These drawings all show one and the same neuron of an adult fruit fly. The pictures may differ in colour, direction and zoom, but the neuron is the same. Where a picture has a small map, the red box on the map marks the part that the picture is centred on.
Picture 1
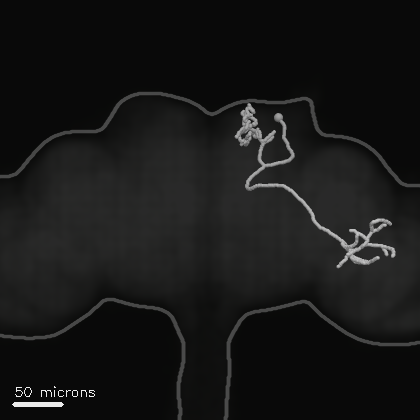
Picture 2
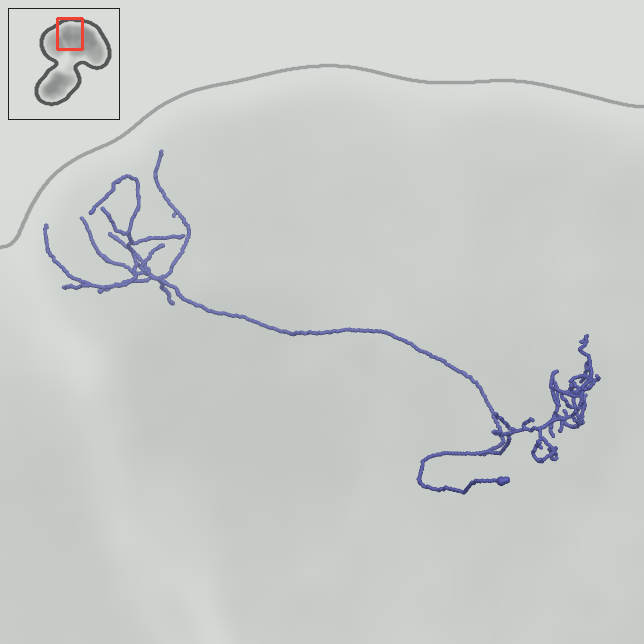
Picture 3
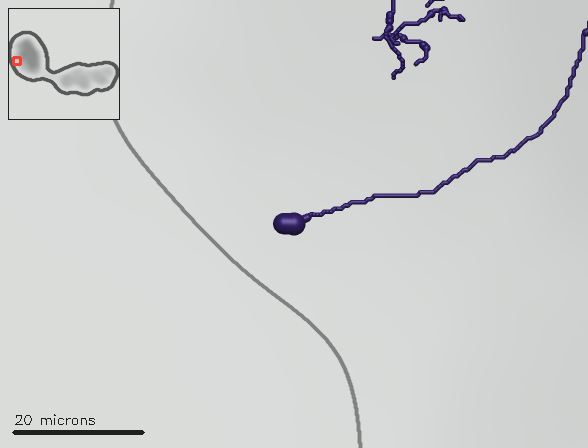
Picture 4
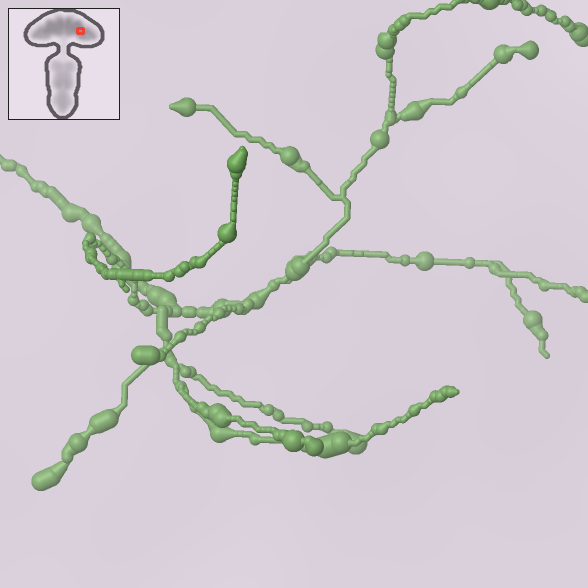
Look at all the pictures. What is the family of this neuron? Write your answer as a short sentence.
The family is hemilineage ALv1.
